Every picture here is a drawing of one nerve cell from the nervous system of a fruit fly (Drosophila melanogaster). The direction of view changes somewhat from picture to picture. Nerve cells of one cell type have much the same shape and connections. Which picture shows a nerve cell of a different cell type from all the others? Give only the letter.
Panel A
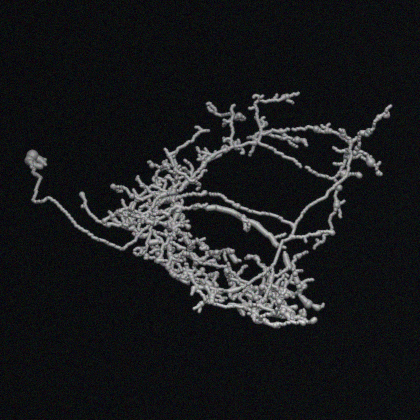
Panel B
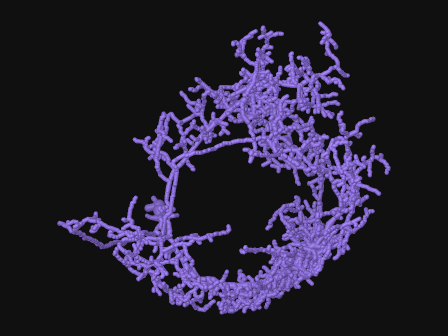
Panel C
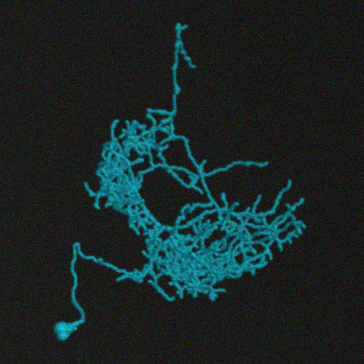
B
